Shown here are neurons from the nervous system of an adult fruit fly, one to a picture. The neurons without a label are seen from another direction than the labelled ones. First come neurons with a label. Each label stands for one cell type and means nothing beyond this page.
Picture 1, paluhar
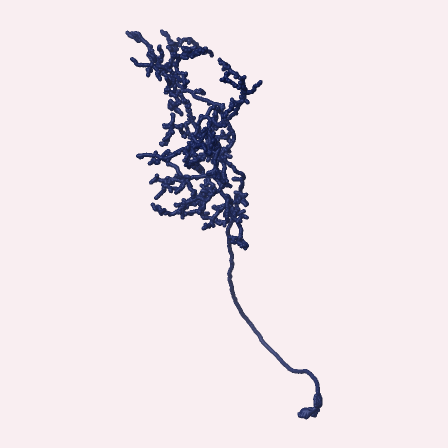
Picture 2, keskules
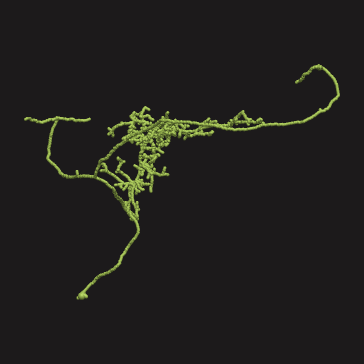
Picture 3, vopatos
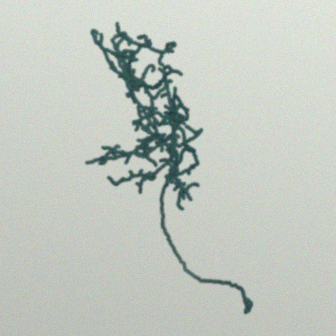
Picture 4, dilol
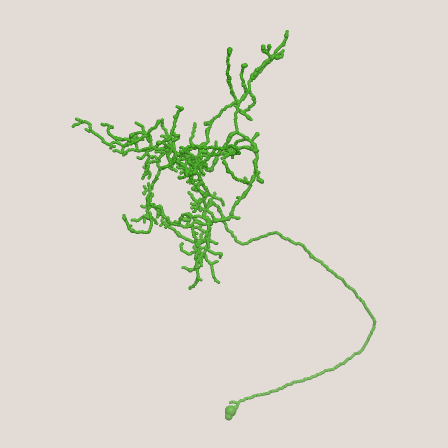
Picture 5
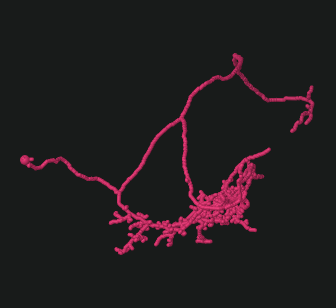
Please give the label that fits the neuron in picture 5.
keskules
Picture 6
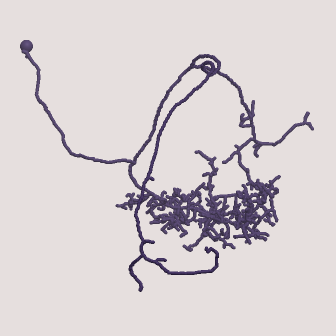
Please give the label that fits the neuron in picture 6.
keskules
